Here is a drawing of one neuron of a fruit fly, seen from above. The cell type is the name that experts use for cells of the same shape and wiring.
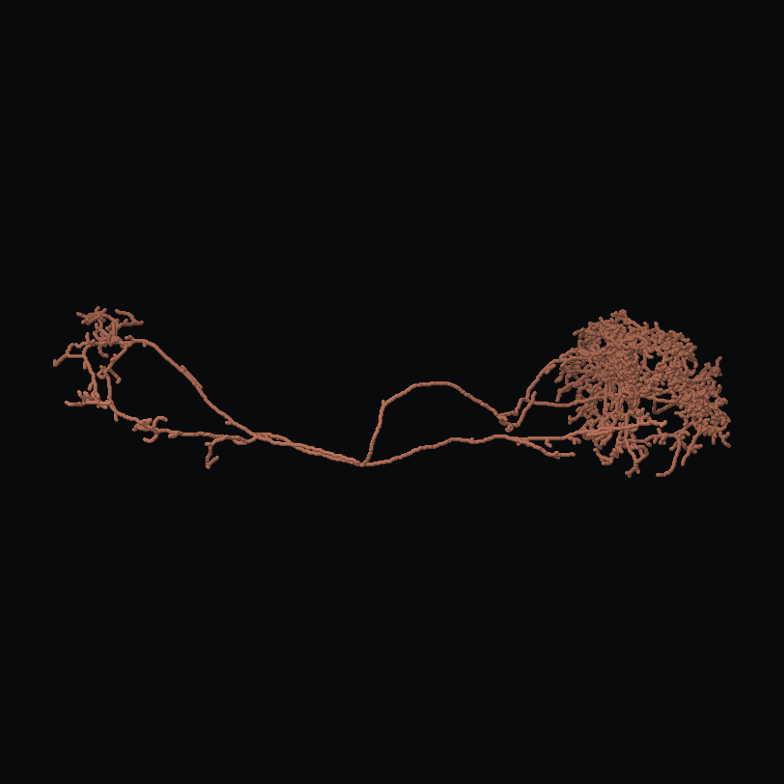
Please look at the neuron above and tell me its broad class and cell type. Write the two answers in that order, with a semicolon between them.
central-brain intrinsic neuron; AVLP397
